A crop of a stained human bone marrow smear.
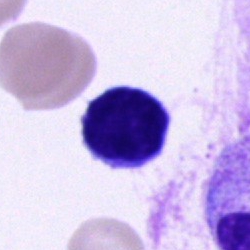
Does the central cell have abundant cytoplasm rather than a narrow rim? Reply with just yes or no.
No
